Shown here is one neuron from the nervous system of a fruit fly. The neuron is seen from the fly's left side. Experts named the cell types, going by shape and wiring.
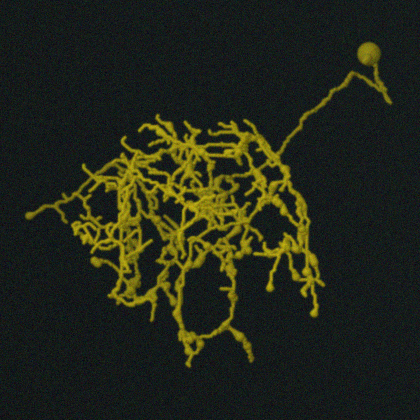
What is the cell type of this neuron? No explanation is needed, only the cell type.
CB1945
